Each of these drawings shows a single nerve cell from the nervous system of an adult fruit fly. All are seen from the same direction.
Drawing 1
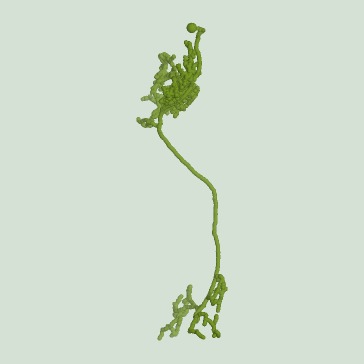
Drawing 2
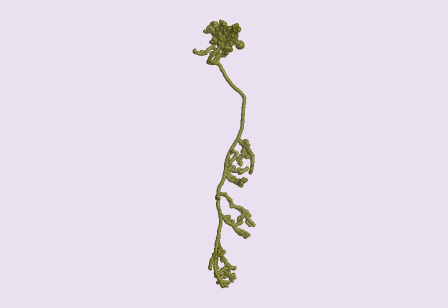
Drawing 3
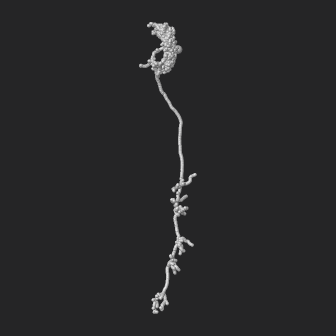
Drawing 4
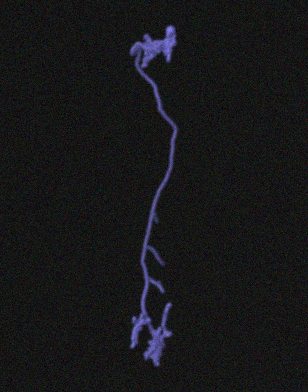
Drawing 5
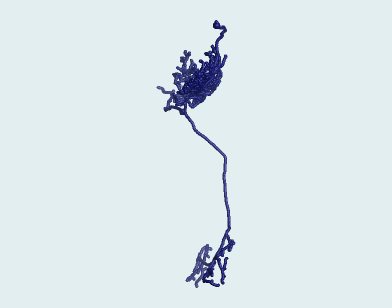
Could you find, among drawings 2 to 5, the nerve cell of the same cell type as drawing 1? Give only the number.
5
